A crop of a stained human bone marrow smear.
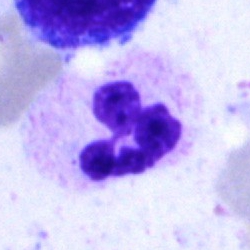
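Segmented neutrophil at the centre of a stained human bone marrow smear. Its outline is round and smooth. The chromatin is densely condensed and stains dark purple, and the nucleus shows no nucleoli. The cytoplasm is free of vacuoles.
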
